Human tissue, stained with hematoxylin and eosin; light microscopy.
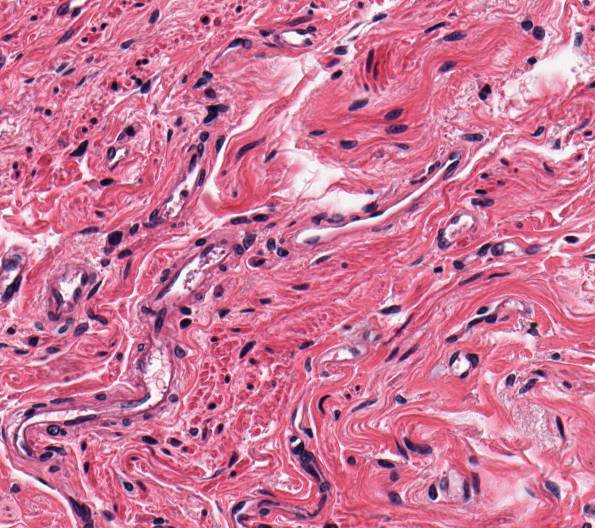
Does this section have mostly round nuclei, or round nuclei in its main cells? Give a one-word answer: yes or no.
No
